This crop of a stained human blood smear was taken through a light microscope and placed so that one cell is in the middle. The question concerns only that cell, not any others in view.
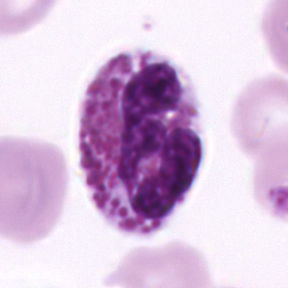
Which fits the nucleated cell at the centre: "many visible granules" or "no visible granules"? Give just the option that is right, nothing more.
Many visible granules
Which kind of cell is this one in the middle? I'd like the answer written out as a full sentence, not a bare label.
The identification for the central cell is an eosinophil.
